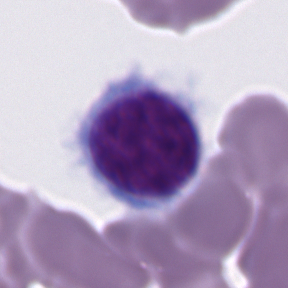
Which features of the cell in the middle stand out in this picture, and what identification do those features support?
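Most of this cell is taken up by its nucleus, which leaves just a narrow rim of cytoplasm. No nucleolus is visible within the nucleus, and the cytoplasm carries no granules. Fine, hair-like projections fringe the surface, most clearly on the upper and left sides. This is a hairy cell.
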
